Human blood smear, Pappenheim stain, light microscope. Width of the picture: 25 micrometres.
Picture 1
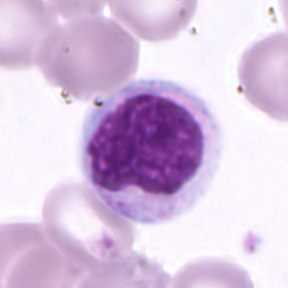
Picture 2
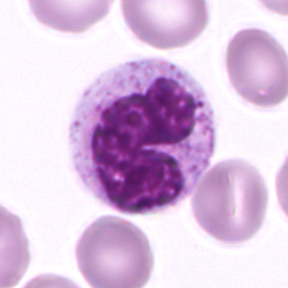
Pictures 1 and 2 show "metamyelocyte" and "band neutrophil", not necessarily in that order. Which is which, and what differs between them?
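The metamyelocyte is in picture 1 and the band neutrophil in picture 2. In picture 1 the nucleus is round, about 10 micrometres across, with only a shallow indentation on its lower edge, and it sits off-centre toward the upper left of the cell. In picture 2 the nucleus is folded into two large lobes separated by a deep cleft that opens toward the right side of the cell, which is about 13 micrometres across.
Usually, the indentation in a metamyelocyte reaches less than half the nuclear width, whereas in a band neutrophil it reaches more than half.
The shallow indentation in picture 1 and the deep cleft in picture 2 accord with this. The chromatin is dark purple and coarsely clumped in both, with paler patches between the masses in picture 2. Fine granules, pinkish-purple in picture 1 and purple-pink in picture 2, are scattered through the cytoplasm of each.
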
